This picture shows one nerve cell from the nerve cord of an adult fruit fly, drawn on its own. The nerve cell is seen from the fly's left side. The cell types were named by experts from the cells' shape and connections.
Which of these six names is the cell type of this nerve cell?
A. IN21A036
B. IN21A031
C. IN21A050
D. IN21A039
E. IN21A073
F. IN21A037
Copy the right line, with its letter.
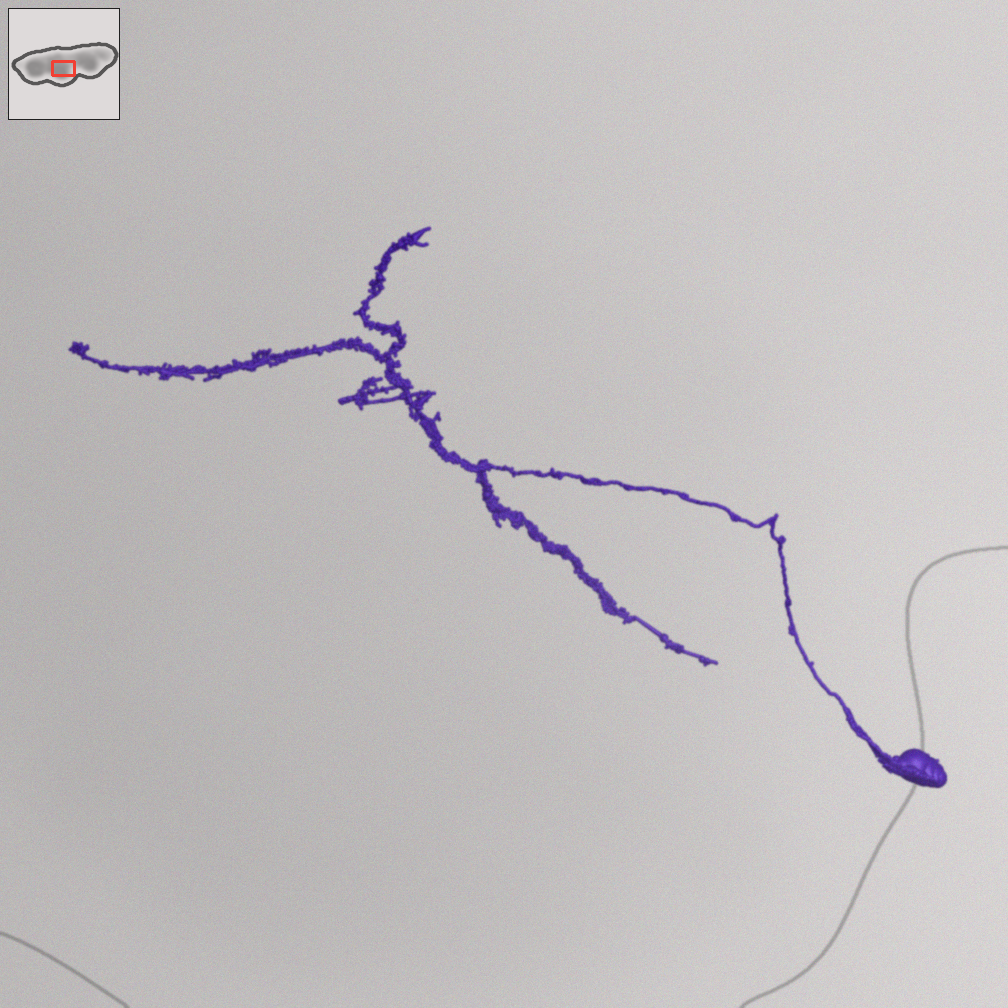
B. IN21A031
